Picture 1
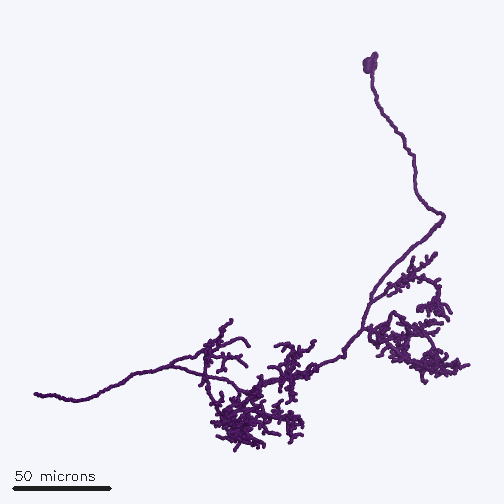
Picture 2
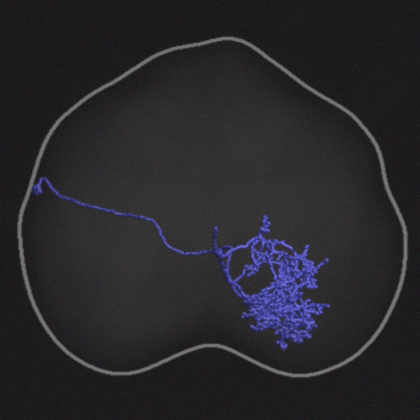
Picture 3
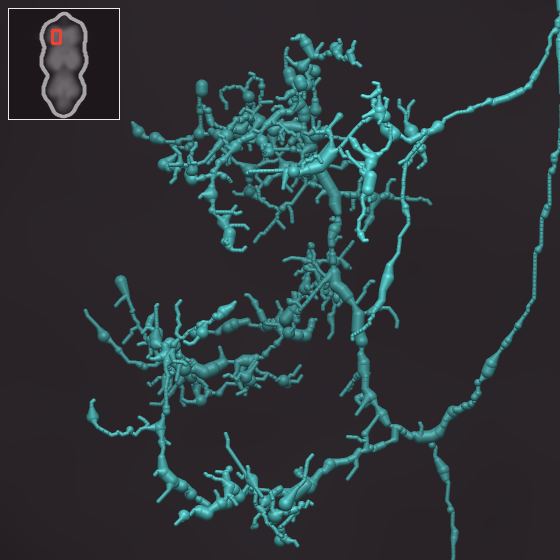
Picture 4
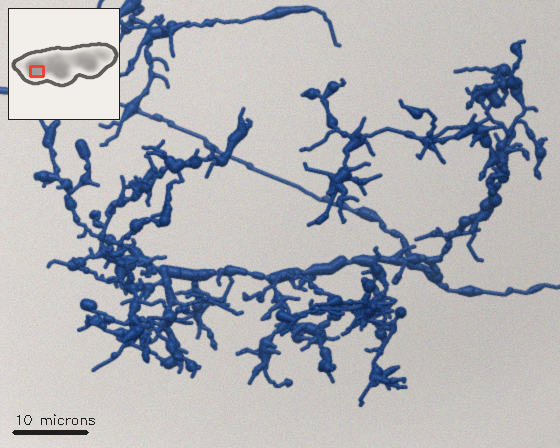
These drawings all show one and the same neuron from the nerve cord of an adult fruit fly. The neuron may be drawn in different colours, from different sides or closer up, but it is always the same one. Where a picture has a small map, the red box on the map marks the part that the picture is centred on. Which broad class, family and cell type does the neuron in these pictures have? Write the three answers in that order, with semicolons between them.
ascending neuron; hemilineage 09B; AN09B060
